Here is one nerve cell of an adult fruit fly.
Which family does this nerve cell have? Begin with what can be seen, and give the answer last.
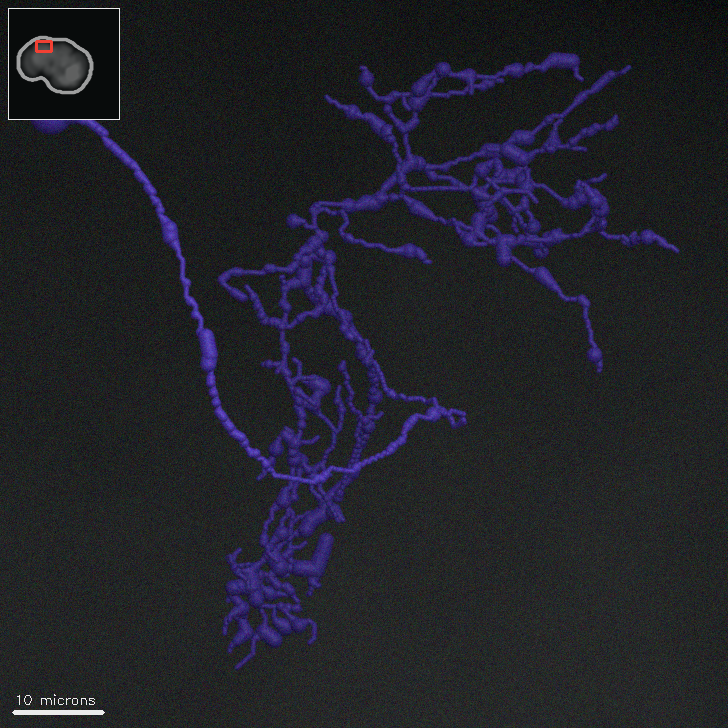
From left to right in the picture it spans about 70 microns. Dozens of branch ends can be seen. This is a central-brain intrinsic neuron. Its family is hemilineage DL1_dorsal.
